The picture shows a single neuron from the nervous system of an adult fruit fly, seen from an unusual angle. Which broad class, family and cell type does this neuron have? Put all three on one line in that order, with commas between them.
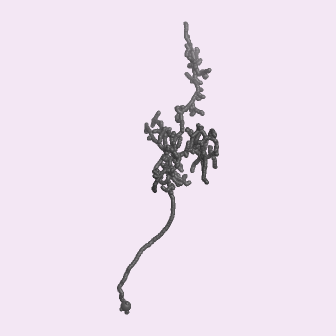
nerve-cord intrinsic neuron, hemilineage 21A, IN21A032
